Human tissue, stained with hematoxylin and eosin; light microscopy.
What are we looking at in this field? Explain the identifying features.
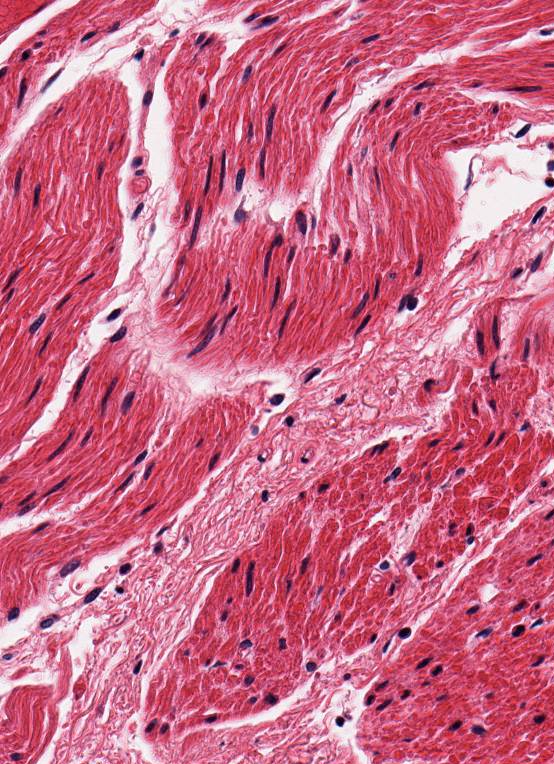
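You're mostly looking at smooth muscle, in pink bundles that run in several directions. Where cells are cut lengthwise, their nuclei are elongated, dark purple and sit centrally.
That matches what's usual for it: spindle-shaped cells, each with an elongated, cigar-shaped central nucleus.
At the lower right they're cut across or obliquely, so the nuclei show as round dots.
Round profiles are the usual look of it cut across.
The diagonal band through the centre is loose, wavy, pale pink connective tissue with scattered small dark nuclei, lying between the bundles.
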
